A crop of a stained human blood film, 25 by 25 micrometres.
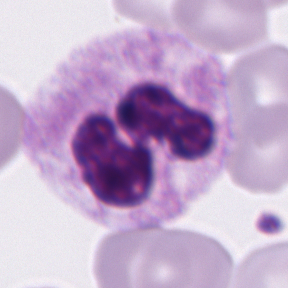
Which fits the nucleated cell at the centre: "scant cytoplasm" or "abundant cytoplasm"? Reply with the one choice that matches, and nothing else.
Abundant cytoplasm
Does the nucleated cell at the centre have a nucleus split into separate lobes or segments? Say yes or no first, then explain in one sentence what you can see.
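Yes. The nucleus is divided into two lobes.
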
